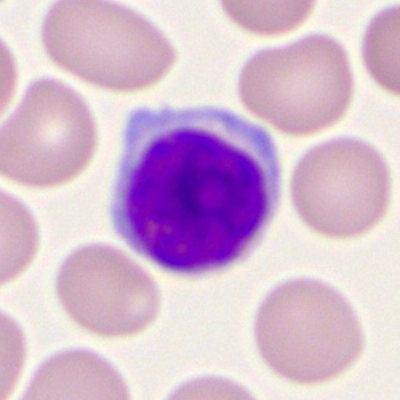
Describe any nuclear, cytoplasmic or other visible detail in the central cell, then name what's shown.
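Looking first at the nucleus, I see chromatin that stains a dense, dark purple. Around it, the cytoplasm makes only a narrow rim of pale blue. I can find no granules in that cytoplasm, and no vacuoles either. This is a lymphocyte.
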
